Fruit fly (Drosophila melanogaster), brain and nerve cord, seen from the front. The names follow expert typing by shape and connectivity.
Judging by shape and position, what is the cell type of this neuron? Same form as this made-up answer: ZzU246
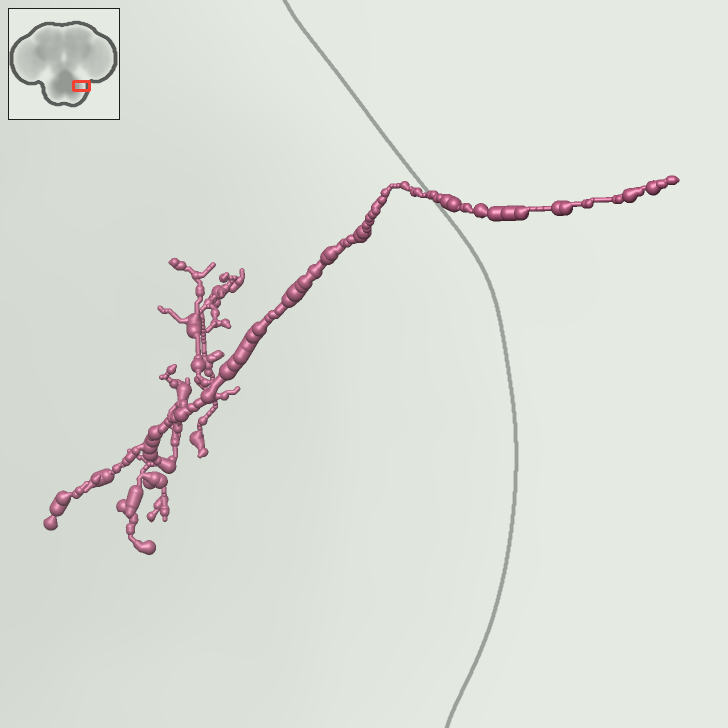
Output: SNta04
